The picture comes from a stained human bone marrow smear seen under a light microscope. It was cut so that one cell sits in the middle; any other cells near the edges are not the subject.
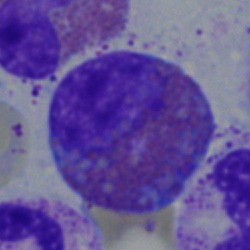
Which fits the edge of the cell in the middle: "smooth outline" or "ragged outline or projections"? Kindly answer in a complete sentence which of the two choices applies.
What bounds the cell is a smooth, even outline.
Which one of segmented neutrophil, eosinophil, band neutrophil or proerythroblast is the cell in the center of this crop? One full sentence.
This crop's central cell is an eosinophil.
